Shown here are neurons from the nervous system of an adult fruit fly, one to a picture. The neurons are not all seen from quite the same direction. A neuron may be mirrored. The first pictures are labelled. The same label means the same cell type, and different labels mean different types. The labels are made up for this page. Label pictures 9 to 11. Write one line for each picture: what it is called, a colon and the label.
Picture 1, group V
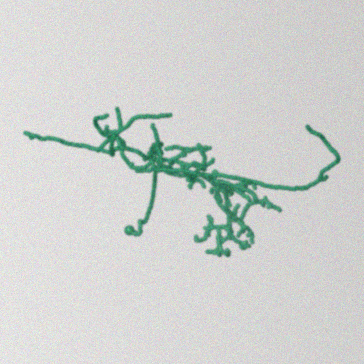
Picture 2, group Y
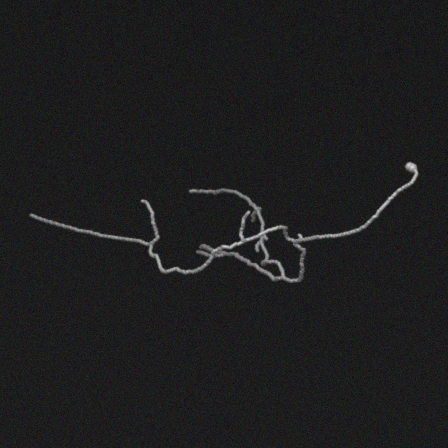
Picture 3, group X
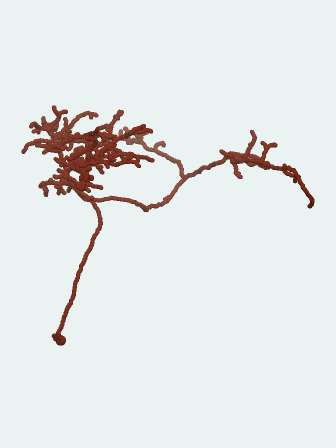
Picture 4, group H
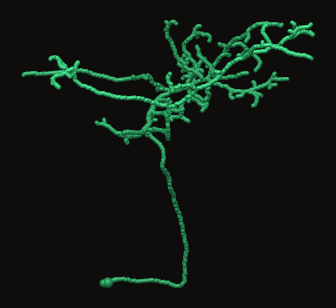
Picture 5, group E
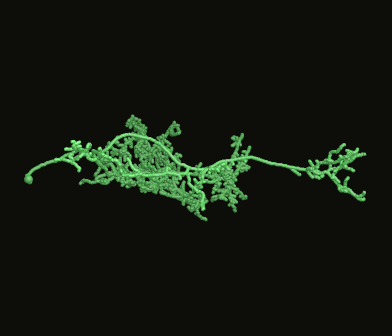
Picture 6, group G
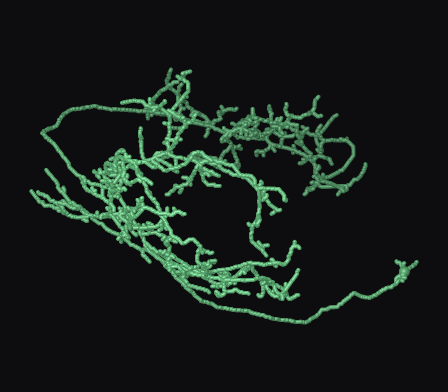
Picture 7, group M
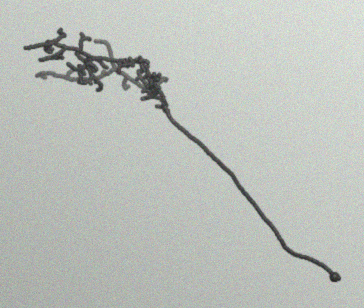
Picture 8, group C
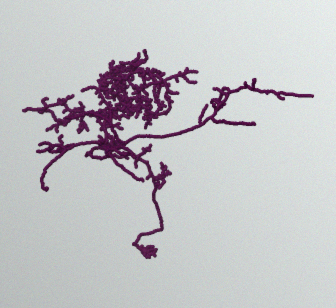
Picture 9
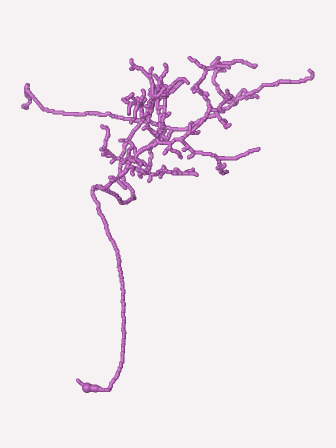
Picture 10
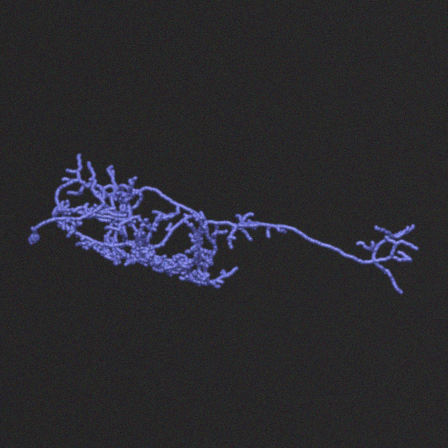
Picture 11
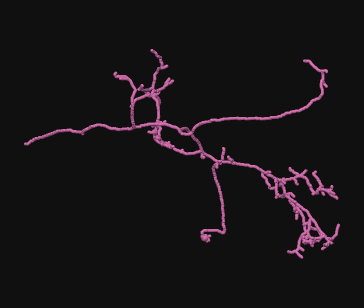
9: group H
10: group E
11: group V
